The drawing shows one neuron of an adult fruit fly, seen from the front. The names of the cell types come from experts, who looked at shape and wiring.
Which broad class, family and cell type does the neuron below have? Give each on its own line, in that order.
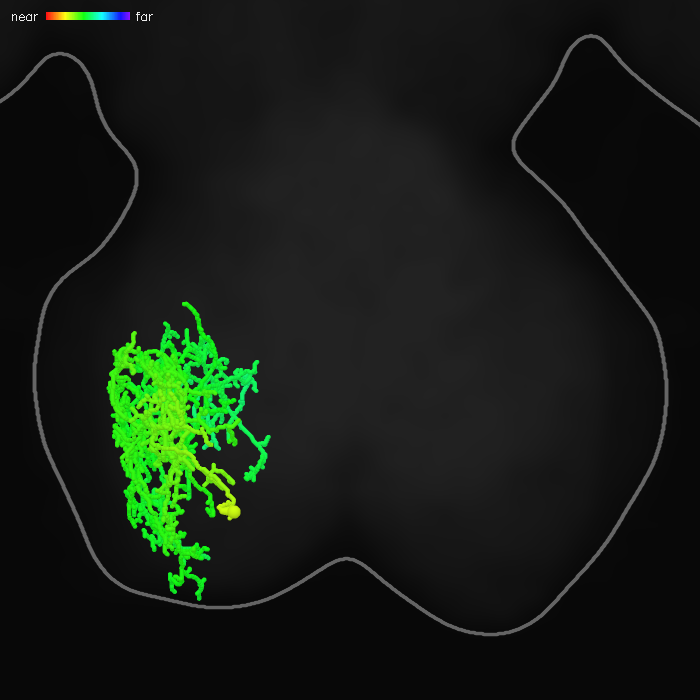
nerve-cord intrinsic neuron
hemilineage 16B
IN16B036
